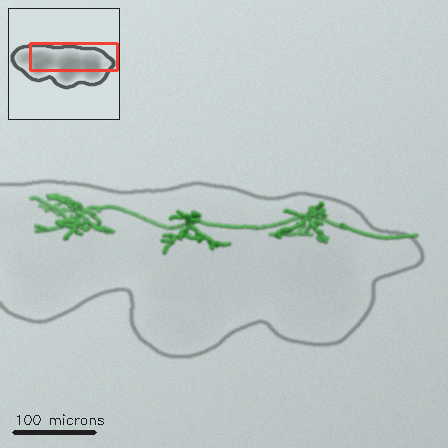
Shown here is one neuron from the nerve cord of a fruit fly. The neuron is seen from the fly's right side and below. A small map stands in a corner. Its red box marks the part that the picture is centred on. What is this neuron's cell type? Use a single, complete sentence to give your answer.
This neuron is a member of the DNg88 cell type.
